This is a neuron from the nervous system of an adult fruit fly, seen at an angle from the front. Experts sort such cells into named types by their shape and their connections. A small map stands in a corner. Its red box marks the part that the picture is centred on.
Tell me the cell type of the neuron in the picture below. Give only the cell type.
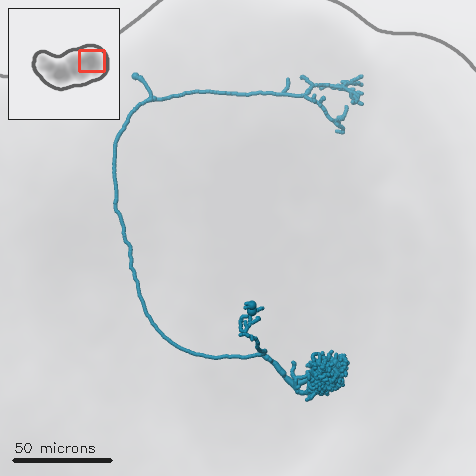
VA1d_adPN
